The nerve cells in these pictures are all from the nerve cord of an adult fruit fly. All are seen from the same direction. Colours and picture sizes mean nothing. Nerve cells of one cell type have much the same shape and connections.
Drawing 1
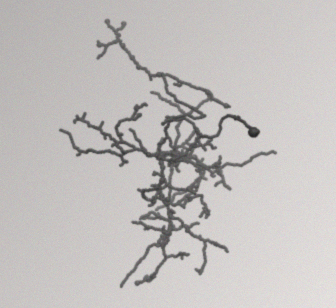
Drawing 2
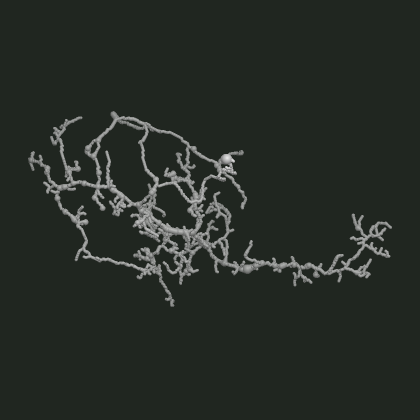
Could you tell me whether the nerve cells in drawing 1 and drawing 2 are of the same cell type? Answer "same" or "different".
different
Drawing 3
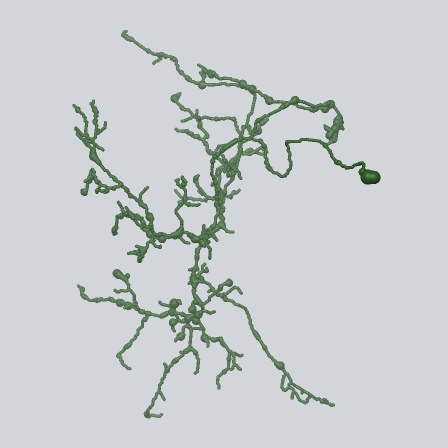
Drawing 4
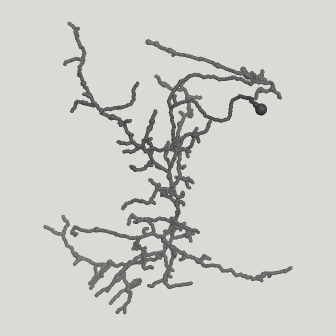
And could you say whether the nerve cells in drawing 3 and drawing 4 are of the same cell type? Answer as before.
same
